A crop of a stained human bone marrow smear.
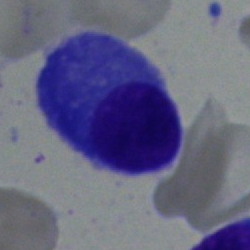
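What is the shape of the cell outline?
Smooth and oval, its long axis running from upper left to lower right.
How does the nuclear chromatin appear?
Dark purple and dense.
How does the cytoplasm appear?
Plentiful and deep blue, with paler mottled patches in its upper left part.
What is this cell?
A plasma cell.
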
